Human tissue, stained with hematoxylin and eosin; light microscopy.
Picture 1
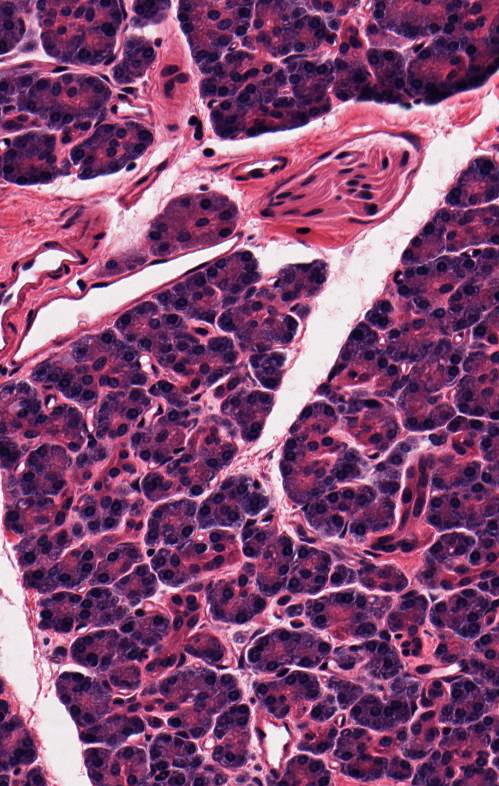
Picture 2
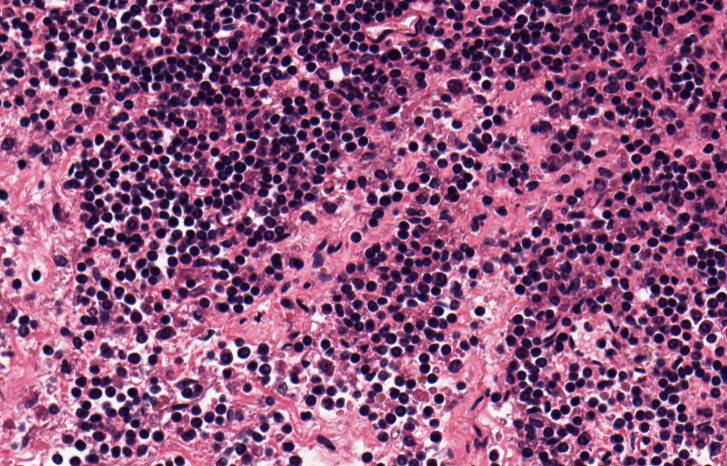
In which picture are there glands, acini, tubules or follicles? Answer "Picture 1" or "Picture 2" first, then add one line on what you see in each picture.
Picture 1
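Picture 1: The field is filled with lobules of closely packed acini separated by thin pink fibrous septa.
Picture 2: No epithelium or glands are seen anywhere in the field.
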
